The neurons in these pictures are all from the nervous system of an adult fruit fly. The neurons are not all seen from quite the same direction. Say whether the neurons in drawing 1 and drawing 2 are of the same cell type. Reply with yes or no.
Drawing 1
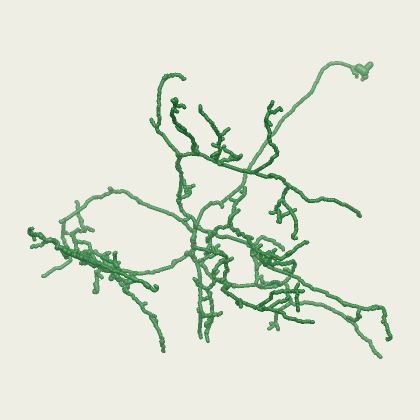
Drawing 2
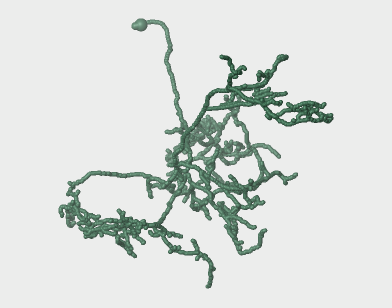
no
